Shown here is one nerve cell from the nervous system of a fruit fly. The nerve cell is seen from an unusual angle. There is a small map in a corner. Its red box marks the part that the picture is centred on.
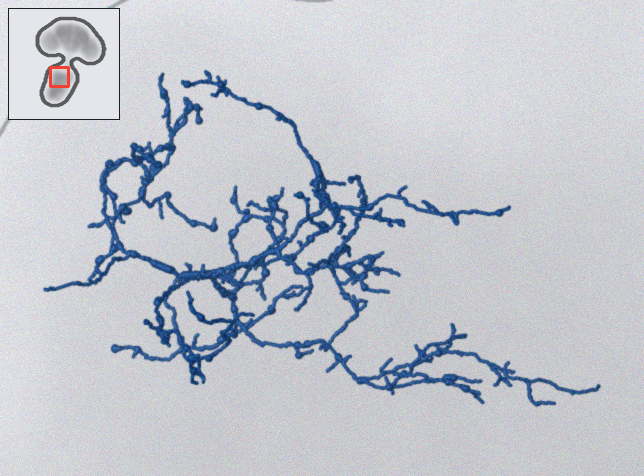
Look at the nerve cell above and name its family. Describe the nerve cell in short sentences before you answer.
It lies in the nerve cord. The drawing shows no cell body. The picture shows dozens of branch ends. This is a nerve-cord intrinsic neuron. The family is hemilineage 20A.22A.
